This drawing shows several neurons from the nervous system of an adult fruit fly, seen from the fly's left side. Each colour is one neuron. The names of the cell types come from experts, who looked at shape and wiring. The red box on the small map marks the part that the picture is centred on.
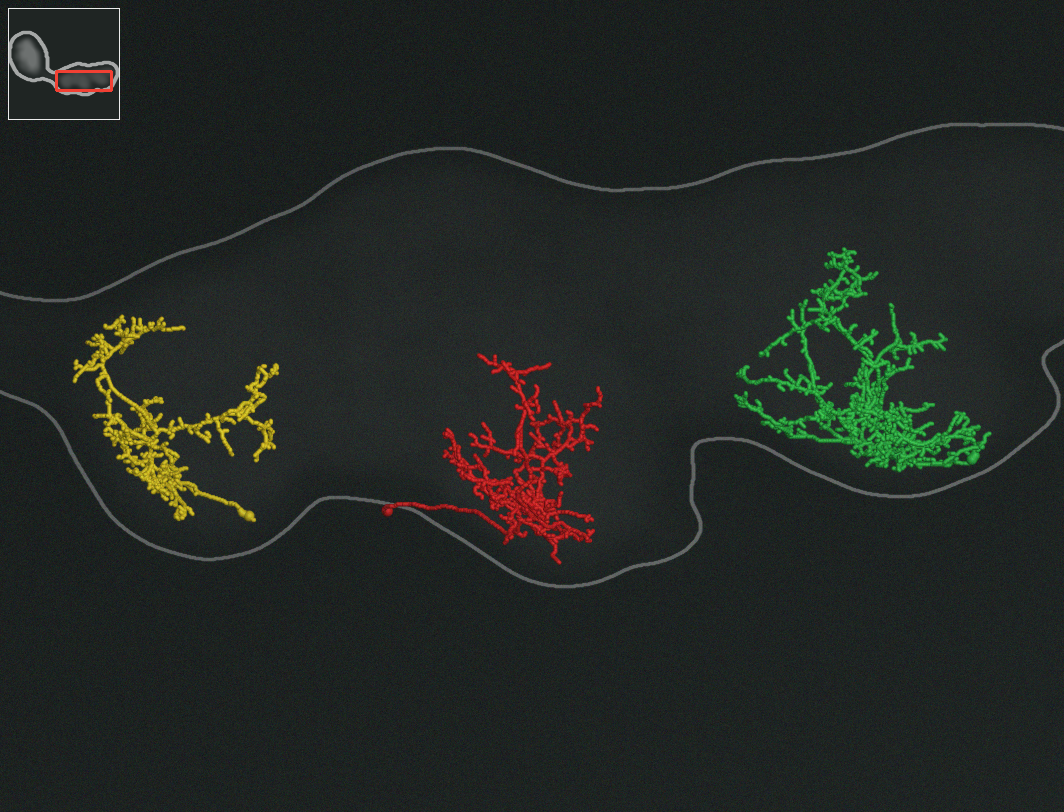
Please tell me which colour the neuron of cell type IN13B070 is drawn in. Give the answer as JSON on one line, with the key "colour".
{"colour": "red"}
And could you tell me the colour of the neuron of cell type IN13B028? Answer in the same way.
{"colour": "yellow"}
